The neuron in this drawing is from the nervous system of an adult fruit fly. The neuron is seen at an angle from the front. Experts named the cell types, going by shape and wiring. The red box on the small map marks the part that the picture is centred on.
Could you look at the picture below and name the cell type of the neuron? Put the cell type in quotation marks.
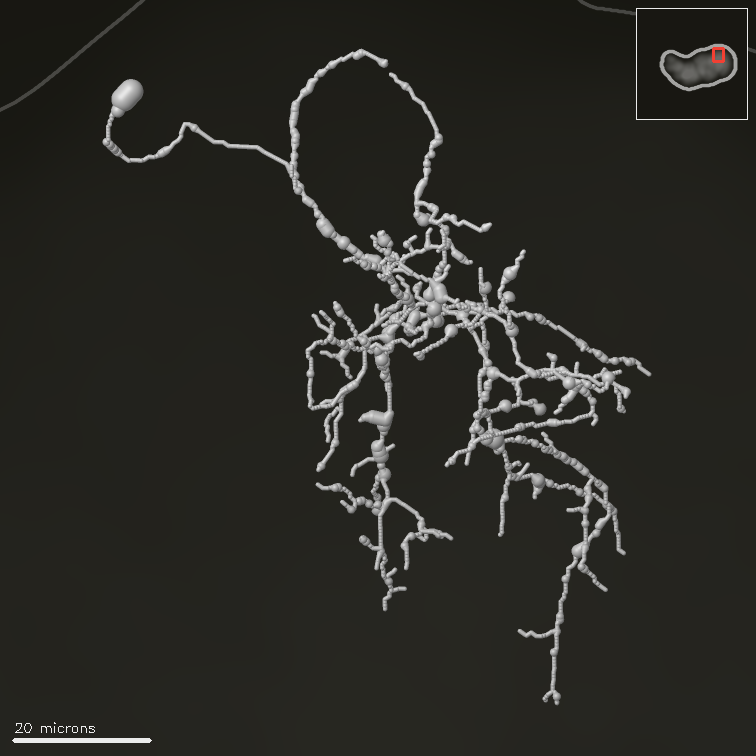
"SLP289"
